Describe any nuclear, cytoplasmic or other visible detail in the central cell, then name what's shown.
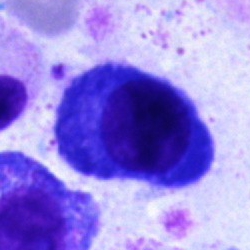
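The outline comes first and is a smooth oval, longer from left to right. The nucleus is placed off-centre toward the right side of the cell. Cytoplasm is widest on the left side, and a paler curved band runs within it along the left edge of the nucleus. The cell is a plasma cell.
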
